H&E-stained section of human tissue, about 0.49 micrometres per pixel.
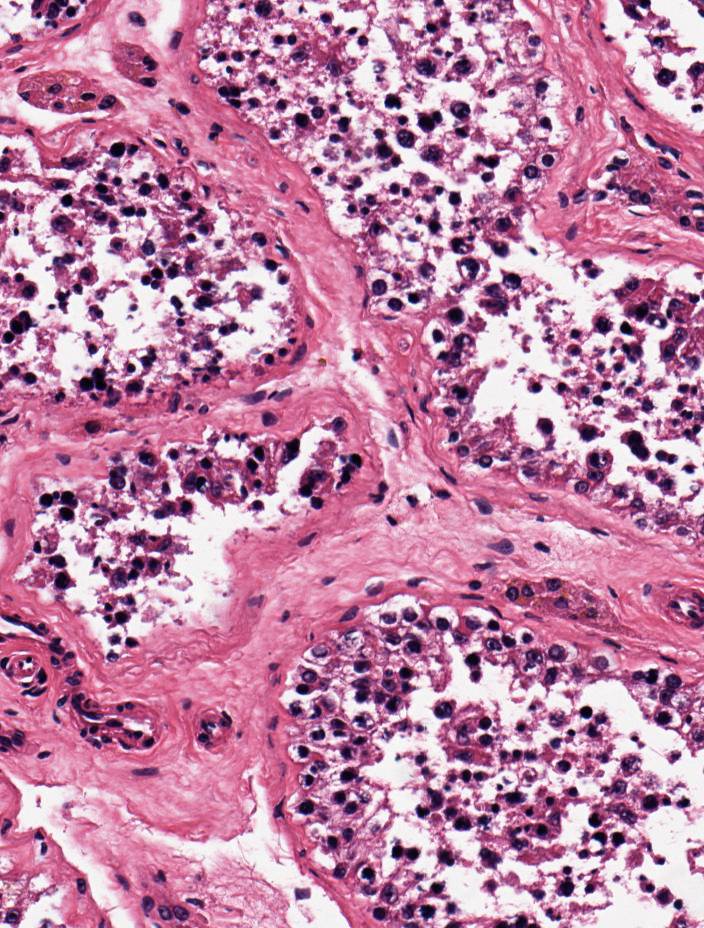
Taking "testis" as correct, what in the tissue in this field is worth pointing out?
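Yes, it's testis. What goes with it: each compartment is ringed by a thick, wavy, layered pink band of fibrous tissue.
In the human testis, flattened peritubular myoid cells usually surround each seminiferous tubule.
Inside, most nuclei are small, round and very dark-staining, with larger round ones showing visible chromatin scattered among them. The cells lie loosely, with many white spaces between them rather than a solid sheet, and there are no fat cells in the field.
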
